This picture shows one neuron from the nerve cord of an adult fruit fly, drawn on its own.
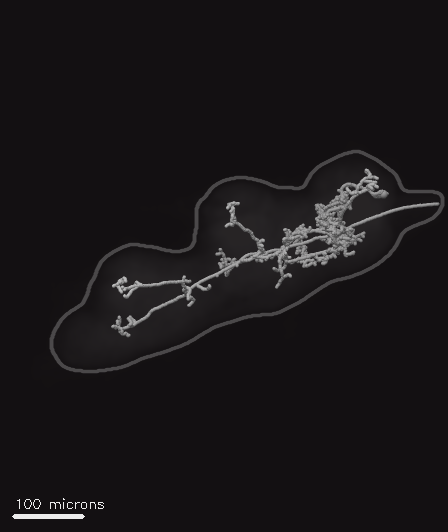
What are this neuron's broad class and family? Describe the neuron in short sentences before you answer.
By the scale bar it is about 500 microns wide in this view. As drawn here it is wider than it is tall. This is an ascending neuron. Its family is hemilineage 04A.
